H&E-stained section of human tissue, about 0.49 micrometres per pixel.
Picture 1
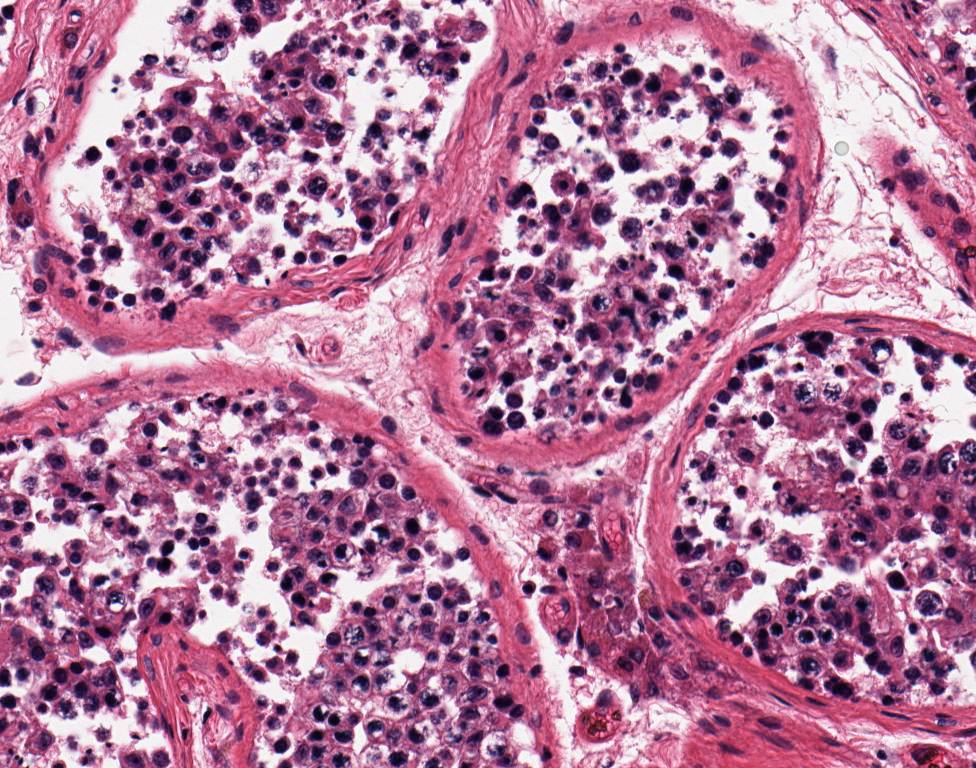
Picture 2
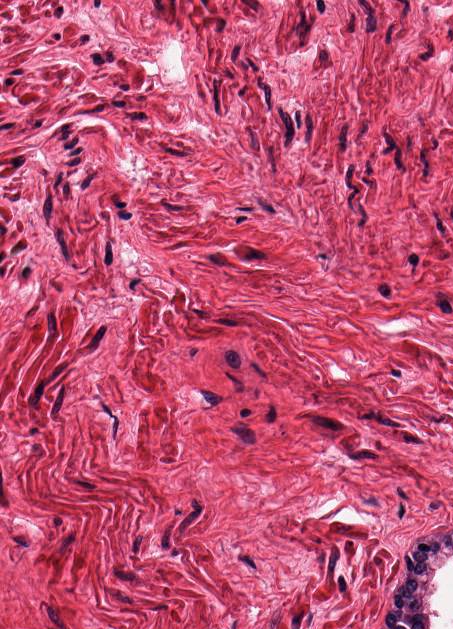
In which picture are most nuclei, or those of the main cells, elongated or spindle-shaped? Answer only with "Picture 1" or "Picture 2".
Picture 2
